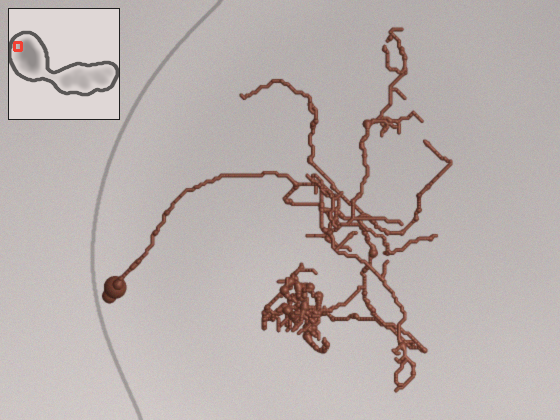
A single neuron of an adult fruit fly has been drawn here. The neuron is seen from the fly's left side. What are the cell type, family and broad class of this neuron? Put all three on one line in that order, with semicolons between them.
PAM13; class DAN; central-brain intrinsic neuron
